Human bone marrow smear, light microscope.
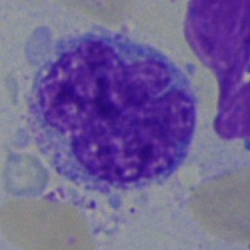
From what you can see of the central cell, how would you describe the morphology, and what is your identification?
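Outline irregular and frayed, most marked along left and lower edges. Nucleus indented by a cleft along its upper margin. Nucleus fills most of the cell; only a narrow cytoplasmic rim remains. Chromatin coarsely clumped, with small pale gaps between clumps. Monocyte.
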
